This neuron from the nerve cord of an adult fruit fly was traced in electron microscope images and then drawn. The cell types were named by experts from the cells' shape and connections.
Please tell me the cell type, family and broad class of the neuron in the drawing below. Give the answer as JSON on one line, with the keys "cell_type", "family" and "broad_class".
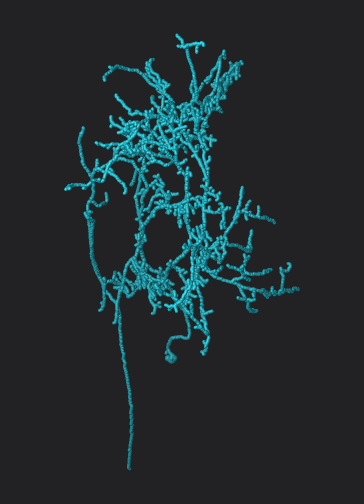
{"cell_type": "AN08B049", "family": "hemilineage 08B", "broad_class": "ascending neuron"}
